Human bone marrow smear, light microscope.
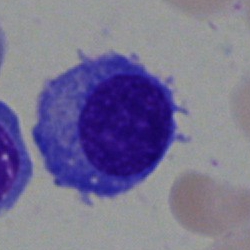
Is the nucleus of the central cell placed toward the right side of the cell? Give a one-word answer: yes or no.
Yes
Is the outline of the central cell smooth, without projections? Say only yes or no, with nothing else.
No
